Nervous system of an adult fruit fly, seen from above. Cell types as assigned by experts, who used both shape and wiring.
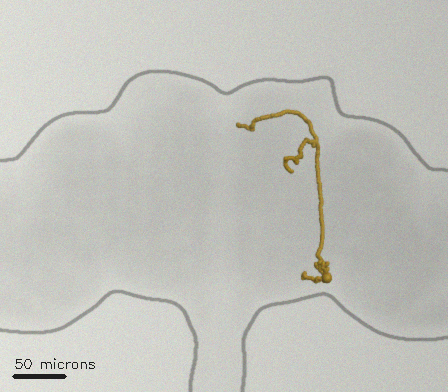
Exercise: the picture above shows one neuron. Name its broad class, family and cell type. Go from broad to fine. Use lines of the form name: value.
broad class: central-brain intrinsic neuron
family: class Kenyon Cell
cell type: KCab-s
